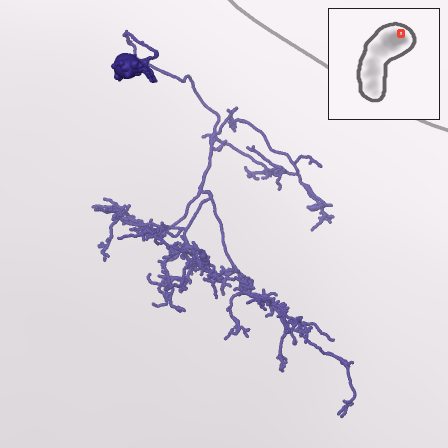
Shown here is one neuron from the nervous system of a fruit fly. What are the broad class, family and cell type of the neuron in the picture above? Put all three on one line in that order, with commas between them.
optic-lobe intrinsic neuron, Dm, Dm10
